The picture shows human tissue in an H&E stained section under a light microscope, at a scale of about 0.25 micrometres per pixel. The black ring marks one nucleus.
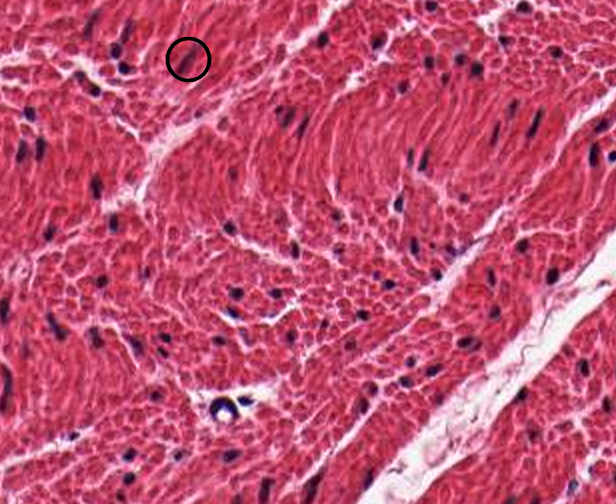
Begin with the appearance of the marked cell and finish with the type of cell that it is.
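The nucleus is long and narrow, stained evenly dark purple, and lies along the length of the cell, slanting across the field. The cytoplasm is pink-red and faintly streaked lengthwise. The cell's outline is indistinct and merges with the fibres pressed beside it. Type of cell: smooth muscle cell.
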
